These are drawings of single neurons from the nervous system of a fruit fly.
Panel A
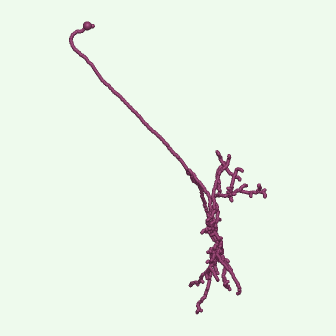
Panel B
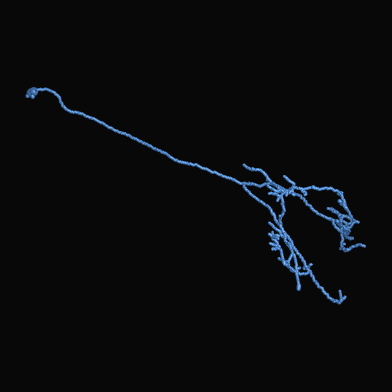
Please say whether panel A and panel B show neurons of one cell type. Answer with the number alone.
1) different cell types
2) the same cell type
2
